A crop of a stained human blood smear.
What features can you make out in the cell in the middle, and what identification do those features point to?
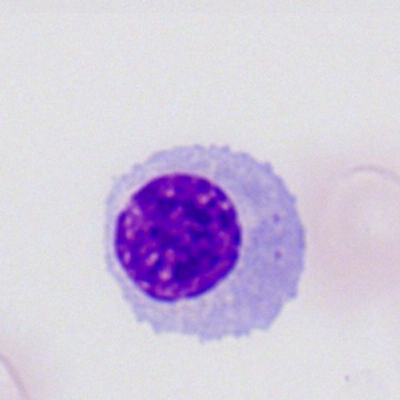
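Roughly round, the cell has a finely ragged, fuzzy edge. Its nucleus lies off-centre, toward the left side. The chromatin is dark purple and coarsely clumped, with small pale gaps between the clumps. No coarse coloured granules appear in the cytoplasm. It is an erythroblast.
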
